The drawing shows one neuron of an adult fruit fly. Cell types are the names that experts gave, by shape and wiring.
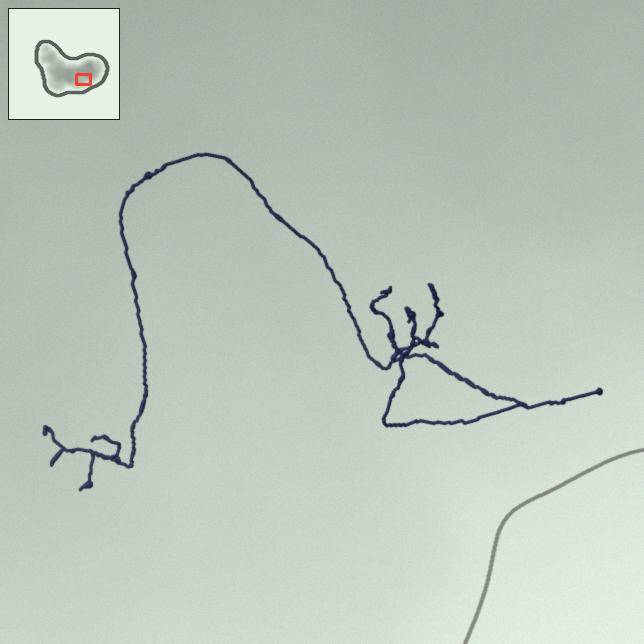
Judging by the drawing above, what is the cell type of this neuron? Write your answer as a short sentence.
The cell type is ORN_VC4.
